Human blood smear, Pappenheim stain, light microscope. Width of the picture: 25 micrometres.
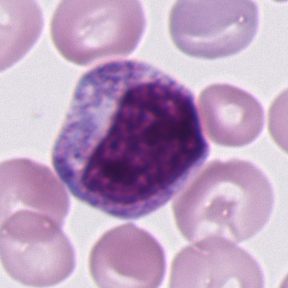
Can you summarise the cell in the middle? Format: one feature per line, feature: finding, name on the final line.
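Nucleus: single unlobed mass, off-centre toward the right
Nuclear border: fairly straight where it meets the cytoplasm on its left side
Granules: fine, purplish, scattered throughout the cytoplasm
Paler zone: less granular cytoplasm next to the left edge of the nucleus
Name: metamyelocyte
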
